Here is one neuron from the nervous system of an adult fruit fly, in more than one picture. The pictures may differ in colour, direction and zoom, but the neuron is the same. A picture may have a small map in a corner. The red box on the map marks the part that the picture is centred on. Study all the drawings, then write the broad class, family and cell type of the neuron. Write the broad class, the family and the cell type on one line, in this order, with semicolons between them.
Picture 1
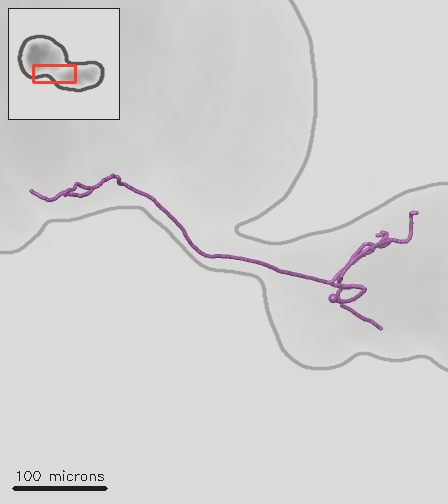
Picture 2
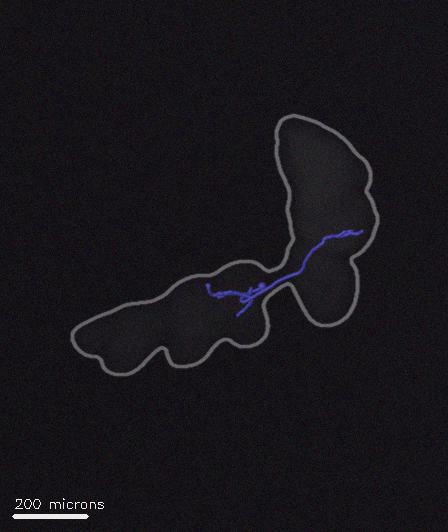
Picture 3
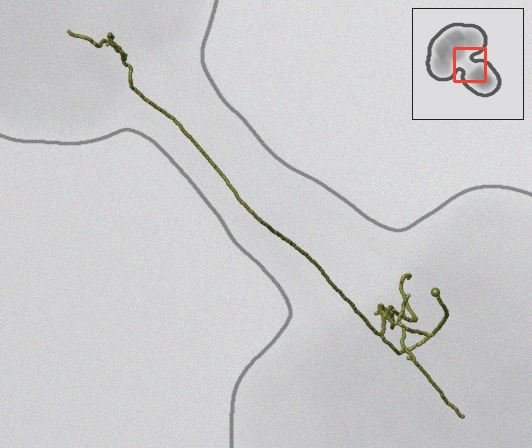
ascending neuron; hemilineage 08B; AN08B113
